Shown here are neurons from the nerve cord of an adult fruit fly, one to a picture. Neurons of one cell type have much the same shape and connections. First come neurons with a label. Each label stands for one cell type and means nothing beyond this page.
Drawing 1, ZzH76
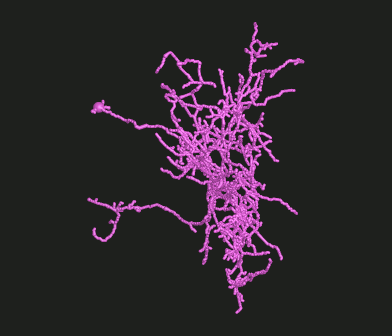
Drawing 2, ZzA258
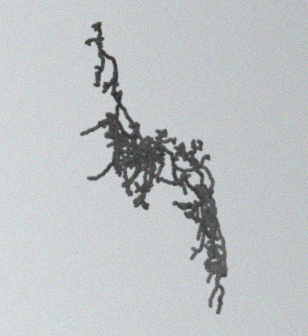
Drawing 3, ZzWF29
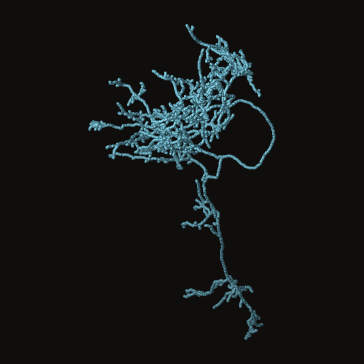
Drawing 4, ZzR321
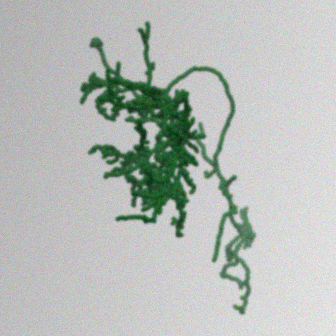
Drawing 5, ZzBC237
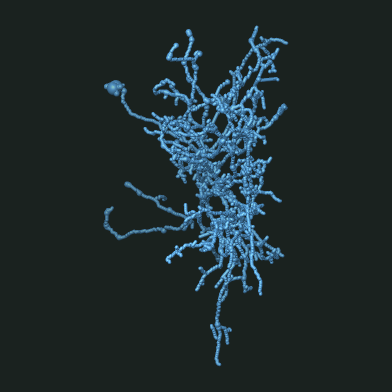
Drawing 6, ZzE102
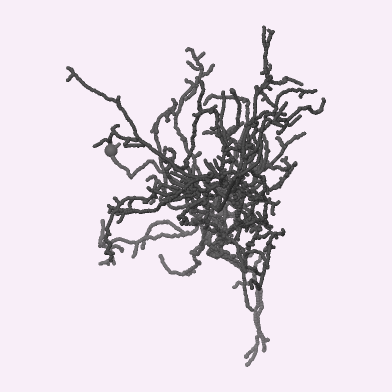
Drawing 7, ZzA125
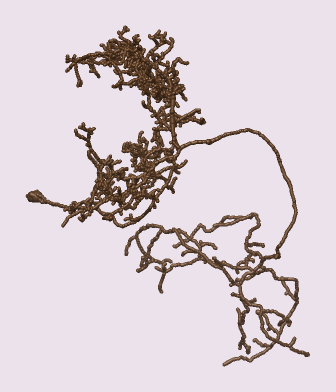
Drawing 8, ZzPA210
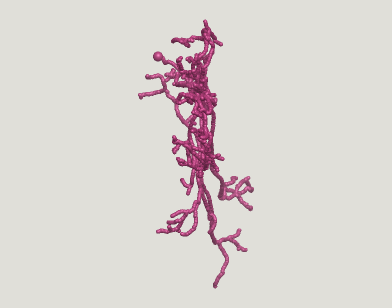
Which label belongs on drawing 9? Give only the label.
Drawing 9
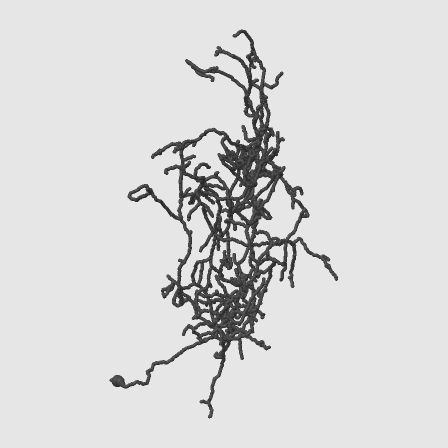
ZzH76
